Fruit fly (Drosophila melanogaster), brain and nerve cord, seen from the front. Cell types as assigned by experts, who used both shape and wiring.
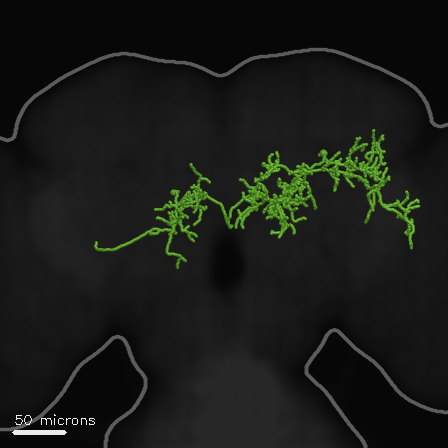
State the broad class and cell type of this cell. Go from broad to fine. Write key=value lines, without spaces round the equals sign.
broad_class=central-brain intrinsic neuron
cell_type=PS272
